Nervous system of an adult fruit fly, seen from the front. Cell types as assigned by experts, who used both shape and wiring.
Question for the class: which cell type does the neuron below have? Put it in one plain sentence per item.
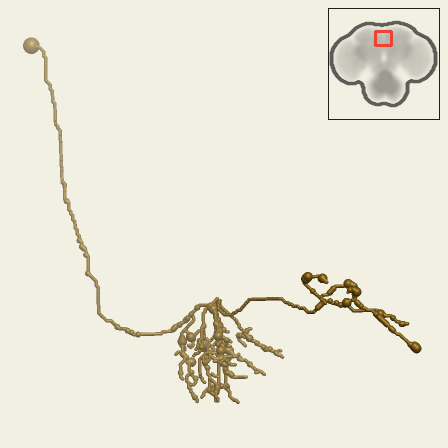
The cell type is FC1C_b.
